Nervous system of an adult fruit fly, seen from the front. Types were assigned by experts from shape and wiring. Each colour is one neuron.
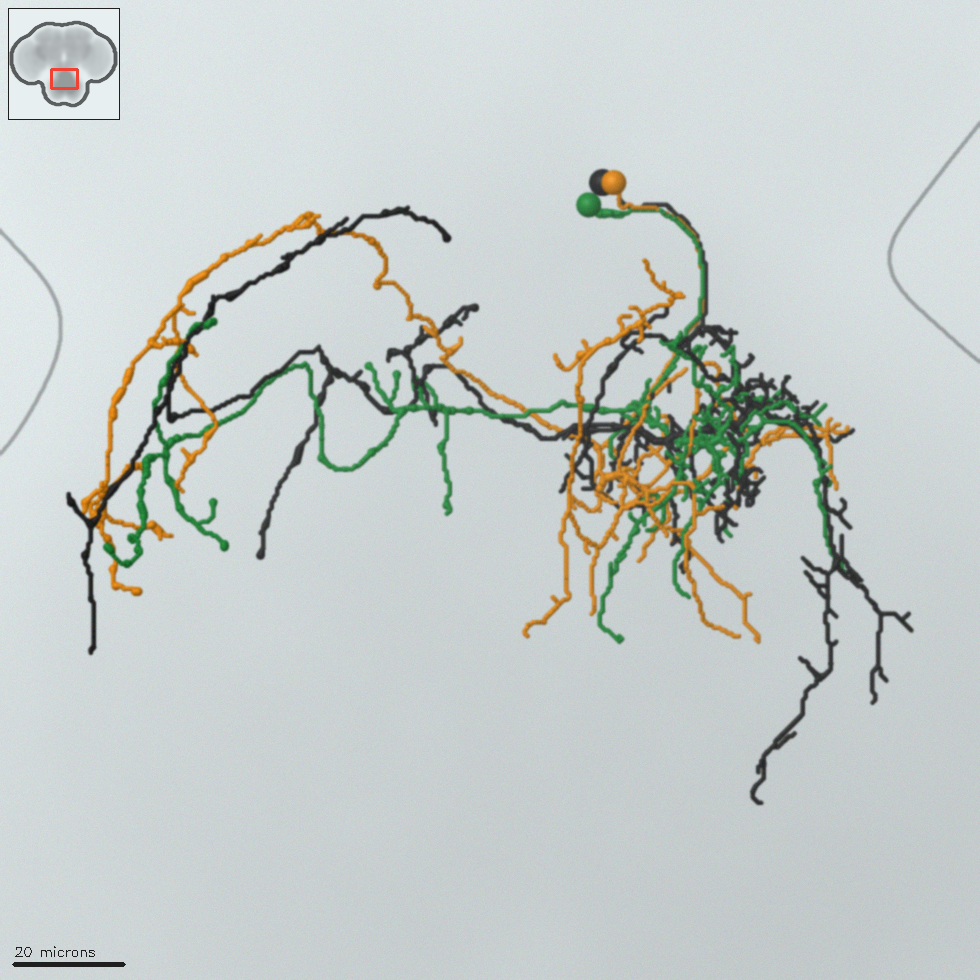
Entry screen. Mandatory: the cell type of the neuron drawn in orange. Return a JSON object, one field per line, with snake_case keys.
{
 "cell_type": "IN19B089"
}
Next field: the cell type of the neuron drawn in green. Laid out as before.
{
 "cell_type": "IN19B091"
}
